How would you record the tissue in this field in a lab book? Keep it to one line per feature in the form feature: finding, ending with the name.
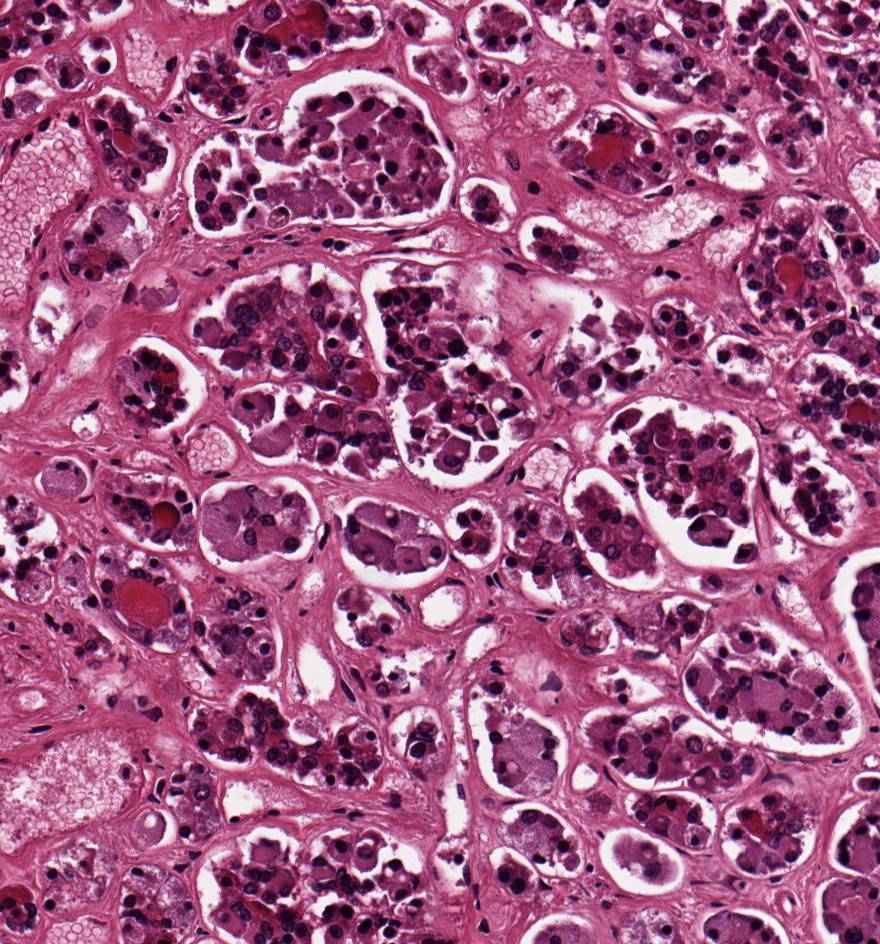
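Arrangement: rounded nests throughout, parted by narrow stromal strands, it seems
Nuclei: round and darkly stained in the nest cells
Cytoplasm: abundant, granular, pink-purple
Left edge: large spaces of pale pink, finely bubbly material, and no nuclei within
Name: pituitary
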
